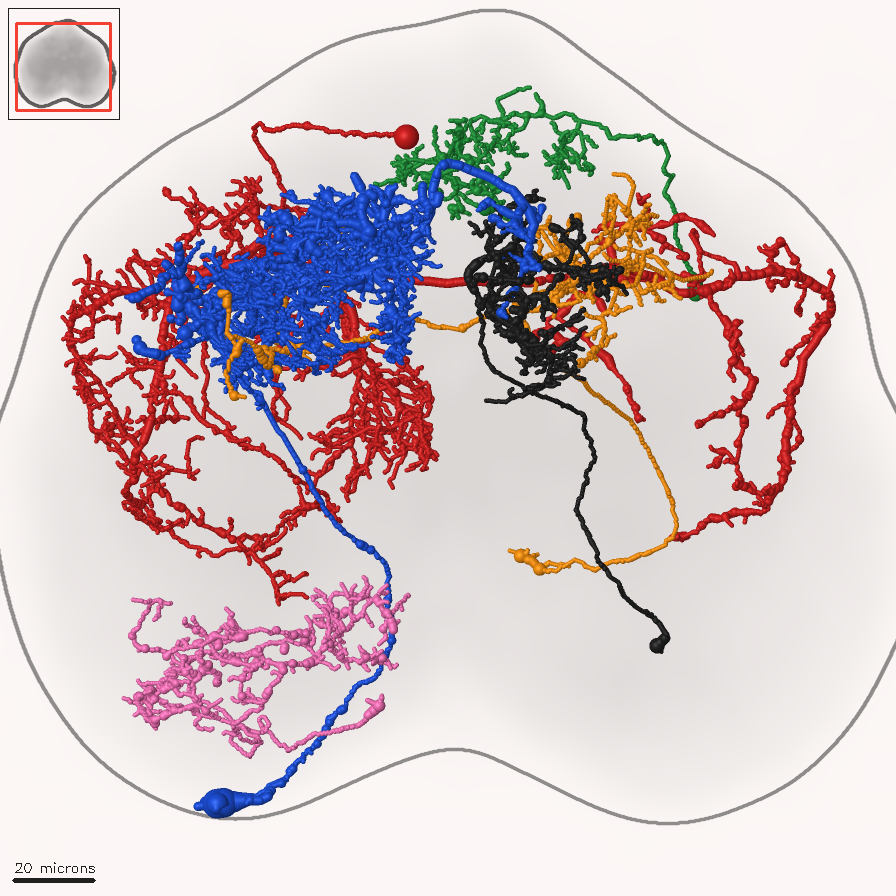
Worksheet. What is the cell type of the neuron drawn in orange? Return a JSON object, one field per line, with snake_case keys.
{
 "cell_type": "IN07B075"
}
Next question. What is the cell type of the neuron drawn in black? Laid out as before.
{
 "cell_type": "IN12A054"
}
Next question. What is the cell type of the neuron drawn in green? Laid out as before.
{
 "cell_type": "INXXX438"
}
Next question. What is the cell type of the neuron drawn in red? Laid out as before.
{
 "cell_type": "IN19B021"
}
